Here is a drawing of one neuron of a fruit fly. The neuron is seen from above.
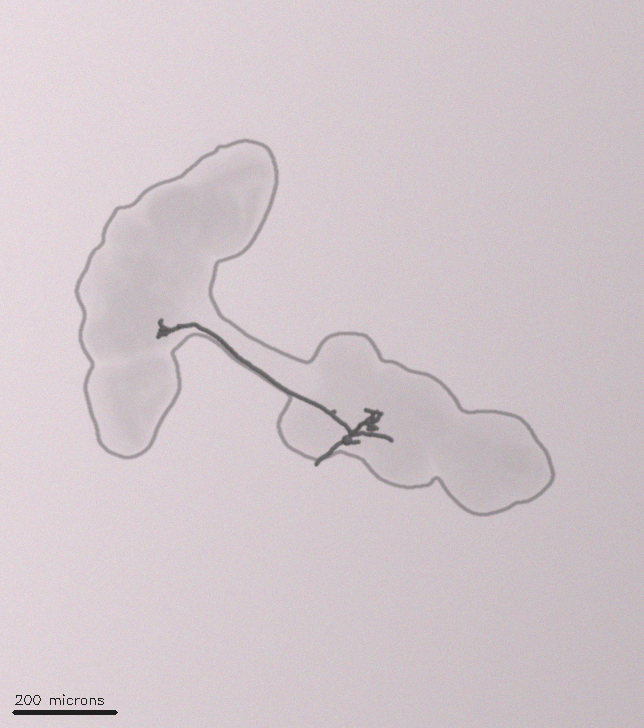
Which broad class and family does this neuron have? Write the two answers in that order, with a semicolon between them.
sensory neuron ascending to the brain; class mechanosensory proprioceptive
